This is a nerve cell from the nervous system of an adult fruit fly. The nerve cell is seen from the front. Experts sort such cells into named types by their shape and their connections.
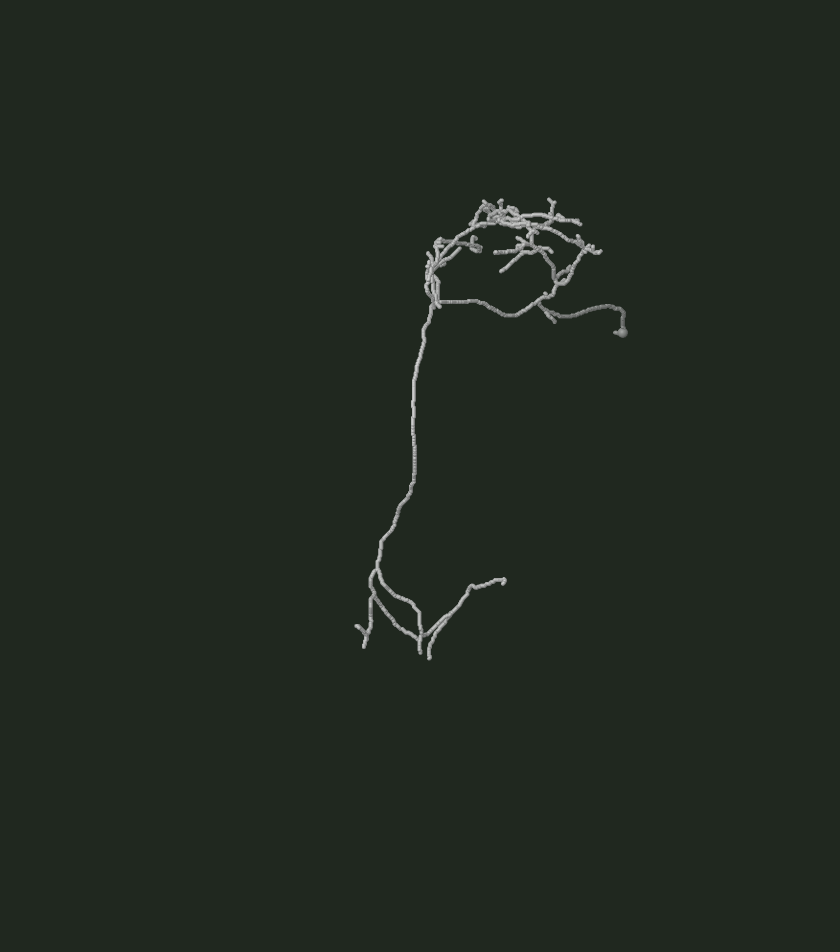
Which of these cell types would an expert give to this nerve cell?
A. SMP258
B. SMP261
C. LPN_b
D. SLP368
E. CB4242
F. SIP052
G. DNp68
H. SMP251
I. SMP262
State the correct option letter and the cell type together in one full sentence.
The nerve cell is an instance of SMP258, the cell type listed under option A.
